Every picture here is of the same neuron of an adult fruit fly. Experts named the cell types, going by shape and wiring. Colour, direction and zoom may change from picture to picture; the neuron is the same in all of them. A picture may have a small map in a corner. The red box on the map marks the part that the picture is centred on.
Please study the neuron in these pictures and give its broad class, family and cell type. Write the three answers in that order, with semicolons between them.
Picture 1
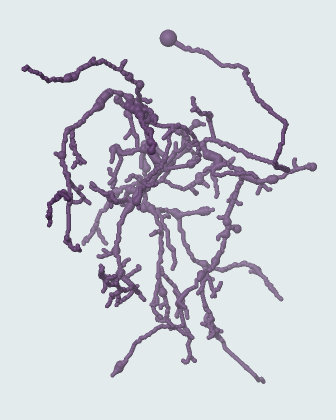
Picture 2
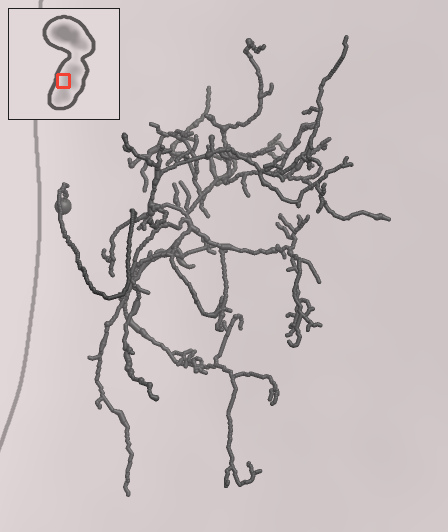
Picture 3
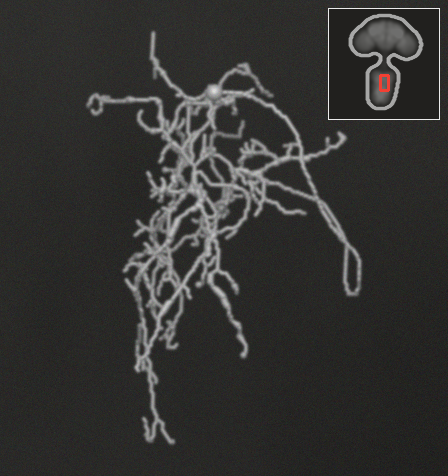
nerve-cord intrinsic neuron; hemilineage 11B; IN11B017_a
